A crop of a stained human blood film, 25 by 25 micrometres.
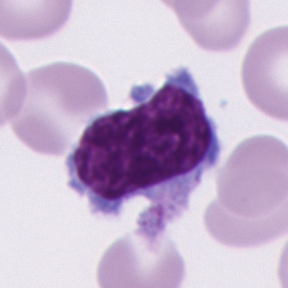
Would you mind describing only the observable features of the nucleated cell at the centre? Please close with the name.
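Coarsely clumped, dark purple chromatin fills a nucleus measuring about 12 by 8 micrometres. The cytoplasm is widest below the nucleus, where a few fine reddish-purple granules lie. Short frayed tufts of cytoplasm project from the upper right edge. The cell is a typical lymphocyte.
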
